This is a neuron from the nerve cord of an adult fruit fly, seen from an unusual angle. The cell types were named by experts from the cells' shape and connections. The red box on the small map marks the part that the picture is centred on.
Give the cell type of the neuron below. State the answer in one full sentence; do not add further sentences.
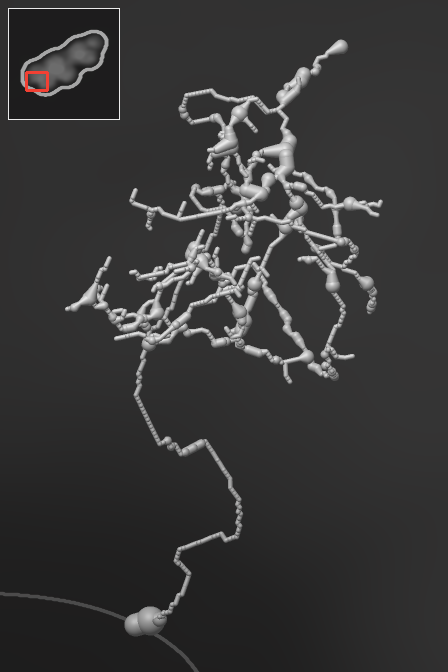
The cell type IN14A115 is the type of this neuron.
